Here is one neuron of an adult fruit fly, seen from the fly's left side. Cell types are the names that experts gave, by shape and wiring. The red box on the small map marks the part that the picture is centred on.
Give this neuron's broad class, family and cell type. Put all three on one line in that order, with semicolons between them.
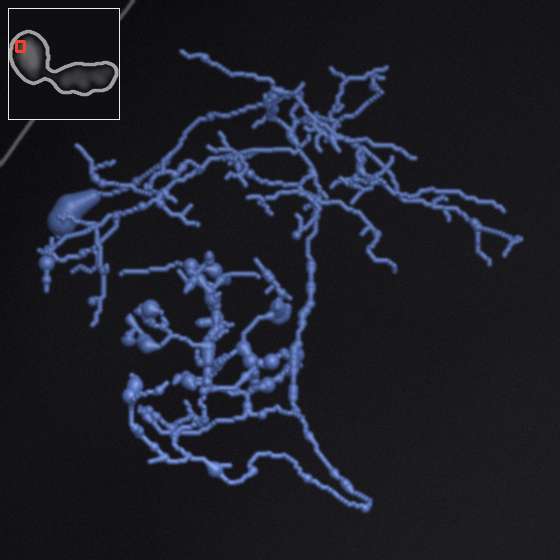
central-brain intrinsic neuron; class DAN; PAM08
